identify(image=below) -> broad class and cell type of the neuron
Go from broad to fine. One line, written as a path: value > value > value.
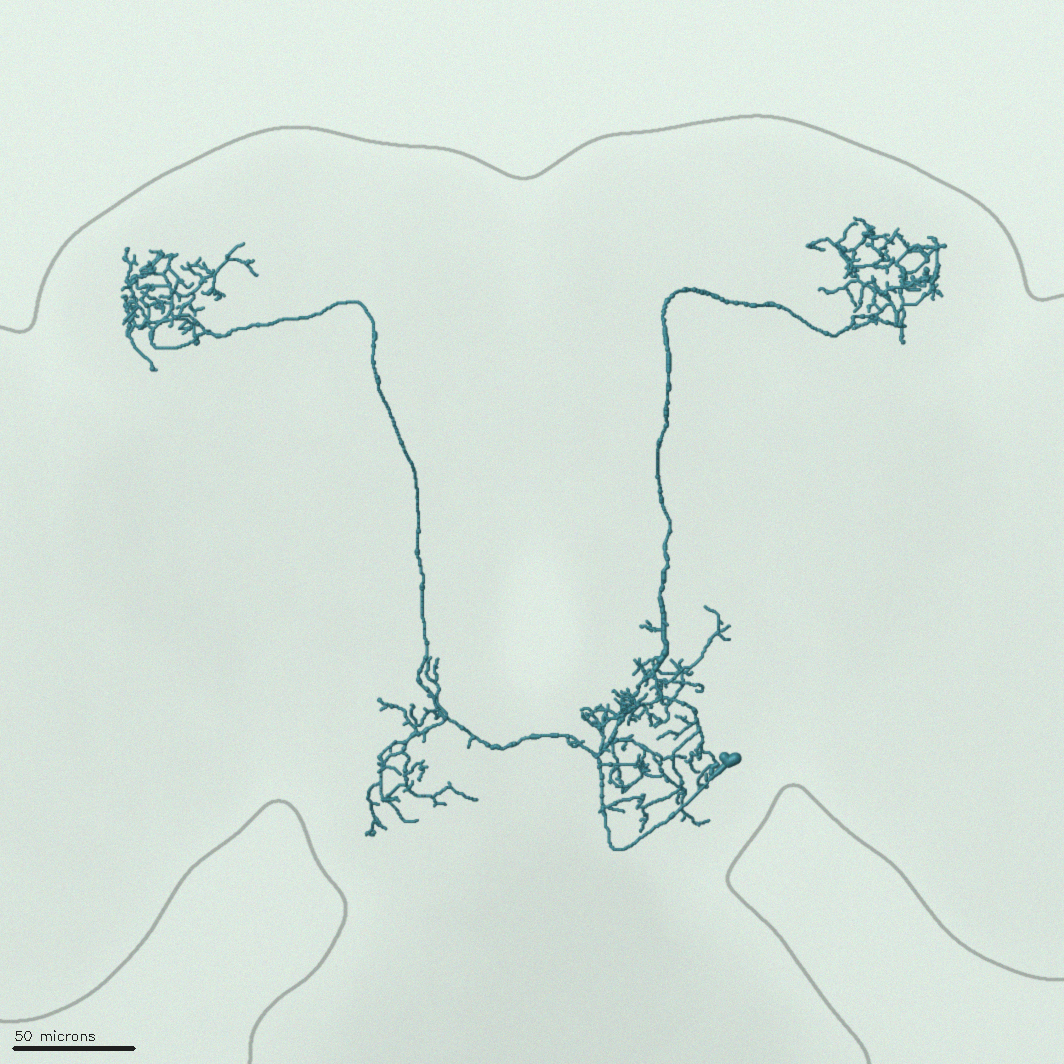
central-brain intrinsic neuron > SLP471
